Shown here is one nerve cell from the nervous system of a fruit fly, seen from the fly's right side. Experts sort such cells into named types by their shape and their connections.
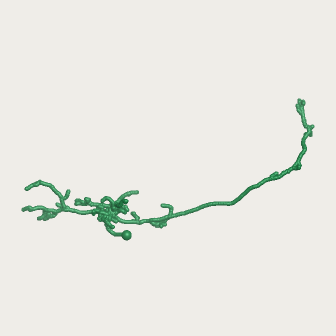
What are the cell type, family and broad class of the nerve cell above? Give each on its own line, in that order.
AN05B050_c
hemilineage 05B
ascending neuron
